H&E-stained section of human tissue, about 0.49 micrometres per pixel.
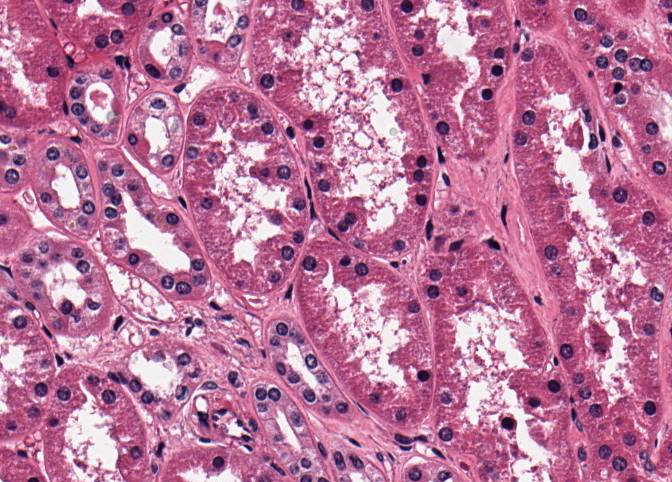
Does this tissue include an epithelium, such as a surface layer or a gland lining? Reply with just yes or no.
Yes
